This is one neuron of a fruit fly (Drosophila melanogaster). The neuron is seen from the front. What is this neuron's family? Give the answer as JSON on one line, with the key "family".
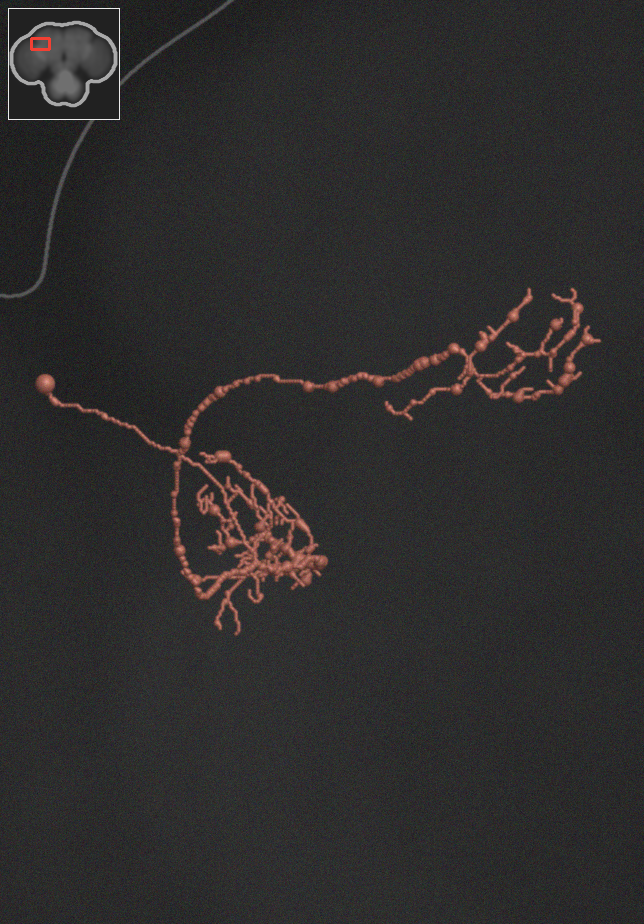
{"family": "hemilineage VPNd2"}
